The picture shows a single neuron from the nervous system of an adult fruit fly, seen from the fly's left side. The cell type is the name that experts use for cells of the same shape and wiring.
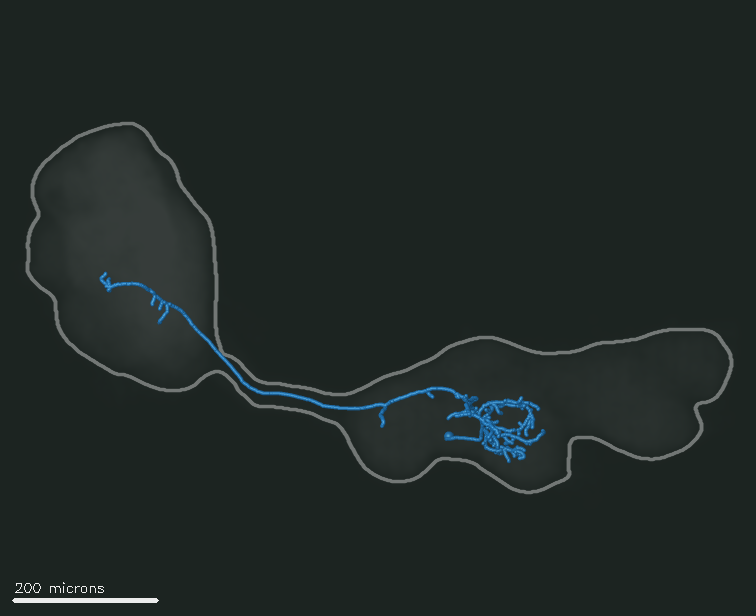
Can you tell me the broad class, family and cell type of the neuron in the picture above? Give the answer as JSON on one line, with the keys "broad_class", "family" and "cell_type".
{"broad_class": "ascending neuron", "family": "hemilineage 08B", "cell_type": "AN08B100"}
